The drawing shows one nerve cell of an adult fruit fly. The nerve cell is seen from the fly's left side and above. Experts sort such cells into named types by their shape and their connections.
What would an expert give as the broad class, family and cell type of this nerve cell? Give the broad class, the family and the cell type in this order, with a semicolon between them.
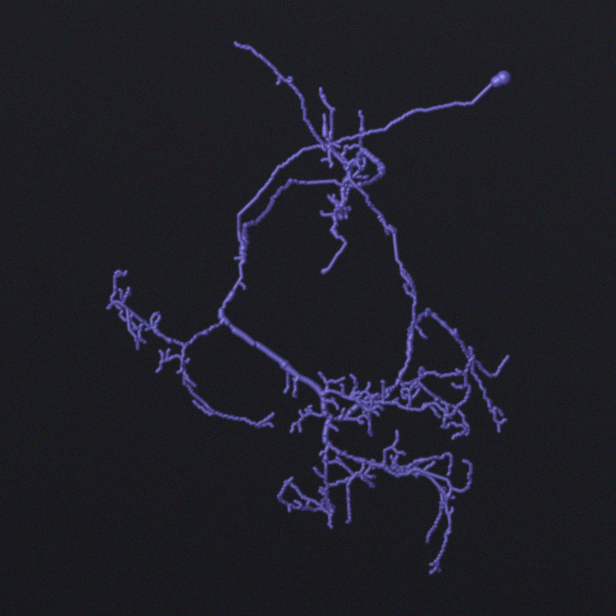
central-brain intrinsic neuron; hemilineage DM6_central1; WED146_a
